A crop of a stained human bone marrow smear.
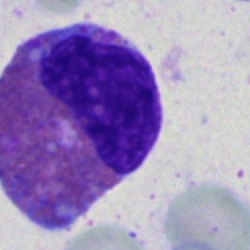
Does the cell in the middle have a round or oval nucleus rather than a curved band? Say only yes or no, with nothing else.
Yes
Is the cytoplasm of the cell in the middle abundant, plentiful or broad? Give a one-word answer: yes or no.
Yes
